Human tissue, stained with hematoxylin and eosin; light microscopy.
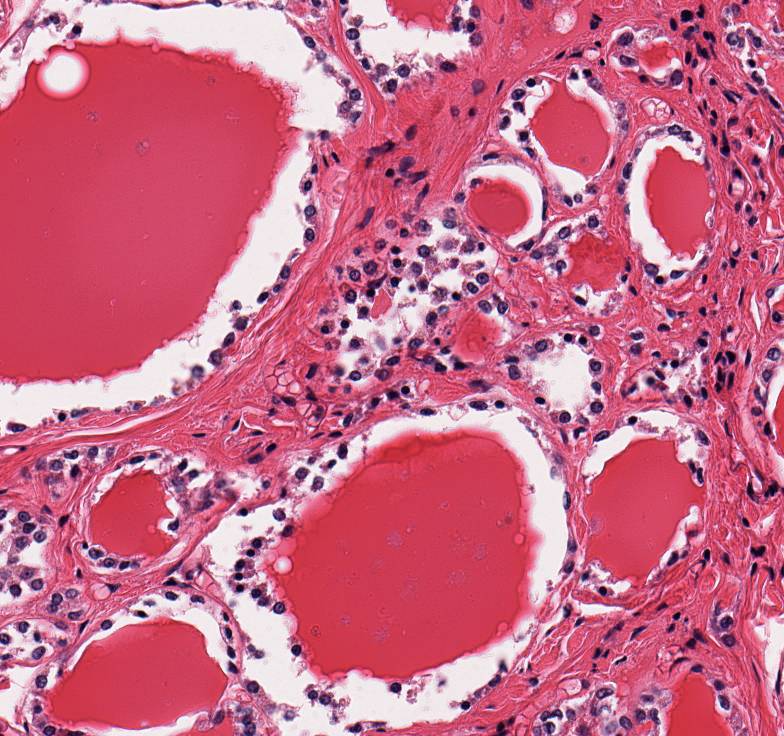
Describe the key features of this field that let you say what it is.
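Mainly thyroid follicle, I think: closed round follicles of varying size, the largest at left and lower centre. Their lumens hold homogeneous deep pink colloid, shrunk from the lining cells to leave a white gap around most.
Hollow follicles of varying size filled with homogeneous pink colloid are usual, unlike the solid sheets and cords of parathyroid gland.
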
